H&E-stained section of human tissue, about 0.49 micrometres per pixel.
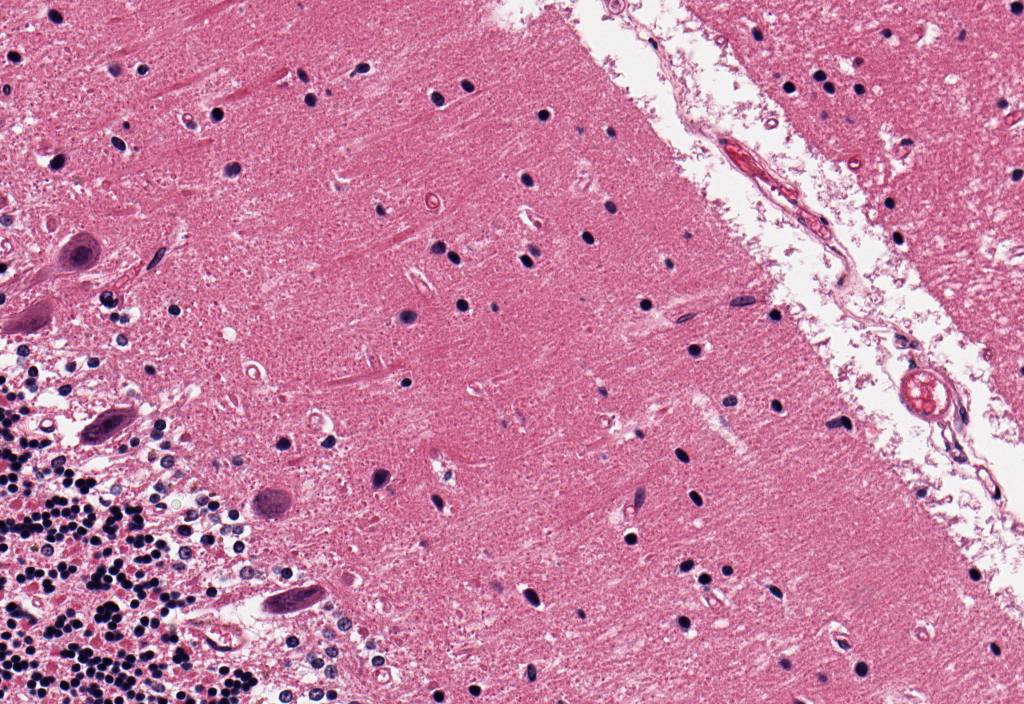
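cerebellum. Lower left: dense sheet of small, round, dark nuclei. Along its upper edge, single large neurons in a line, abundant purple cytoplasm. Most of field: broad band of pale pink, finely granular neuropil, nuclei sparse. Upper left: faint pink fibre streaks, oblique, roughly parallel.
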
